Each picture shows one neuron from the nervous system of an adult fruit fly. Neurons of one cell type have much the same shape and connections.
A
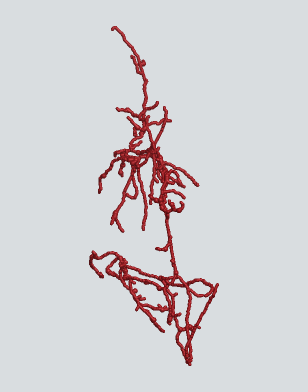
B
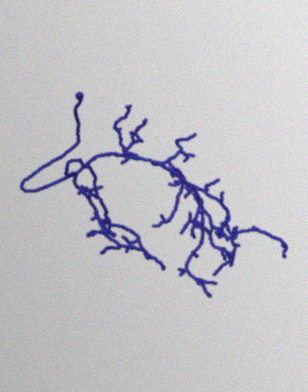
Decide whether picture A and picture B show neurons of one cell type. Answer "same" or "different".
same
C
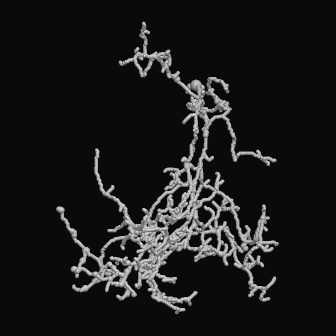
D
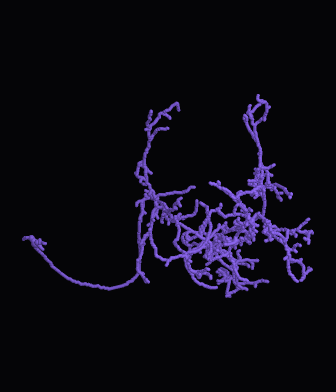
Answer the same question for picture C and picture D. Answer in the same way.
same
